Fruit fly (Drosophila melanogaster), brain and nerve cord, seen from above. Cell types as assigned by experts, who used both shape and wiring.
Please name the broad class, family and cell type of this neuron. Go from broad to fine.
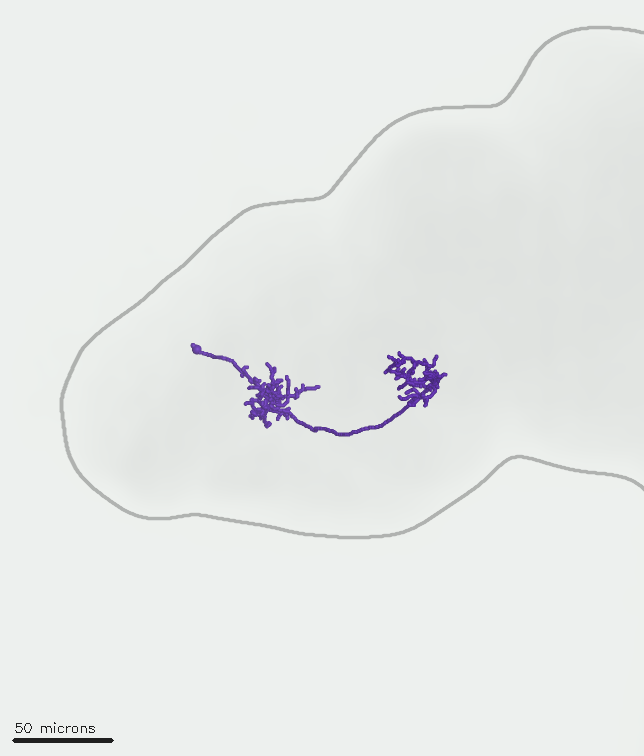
optic-lobe intrinsic neuron; Tm; Tm31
